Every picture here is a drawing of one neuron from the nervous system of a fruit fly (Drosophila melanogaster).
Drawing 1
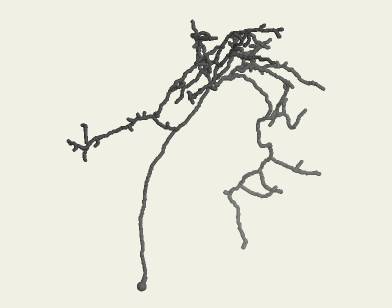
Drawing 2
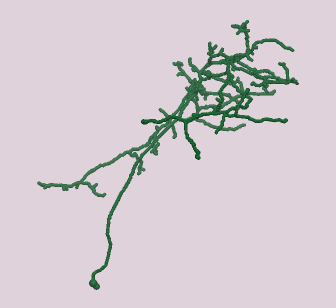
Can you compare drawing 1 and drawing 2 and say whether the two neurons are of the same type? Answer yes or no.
yes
